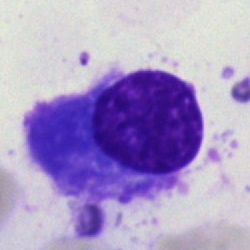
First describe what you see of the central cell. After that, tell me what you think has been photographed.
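The nucleus sits toward the right side of the cell, and the cytoplasm spreads out to the left. This cytoplasm is deep blue-purple, with an irregular, ragged outline and no distinct granules. The cell is a plasma cell.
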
